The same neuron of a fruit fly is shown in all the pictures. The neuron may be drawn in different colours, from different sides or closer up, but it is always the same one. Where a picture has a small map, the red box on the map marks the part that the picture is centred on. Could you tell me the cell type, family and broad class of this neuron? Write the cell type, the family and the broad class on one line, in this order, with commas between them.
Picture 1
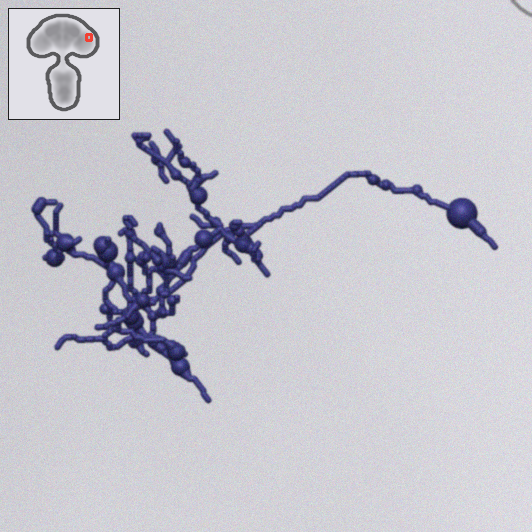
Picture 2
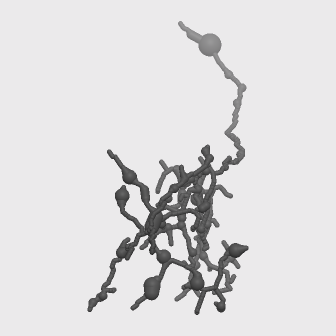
Mi17, Mi, optic-lobe intrinsic neuron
